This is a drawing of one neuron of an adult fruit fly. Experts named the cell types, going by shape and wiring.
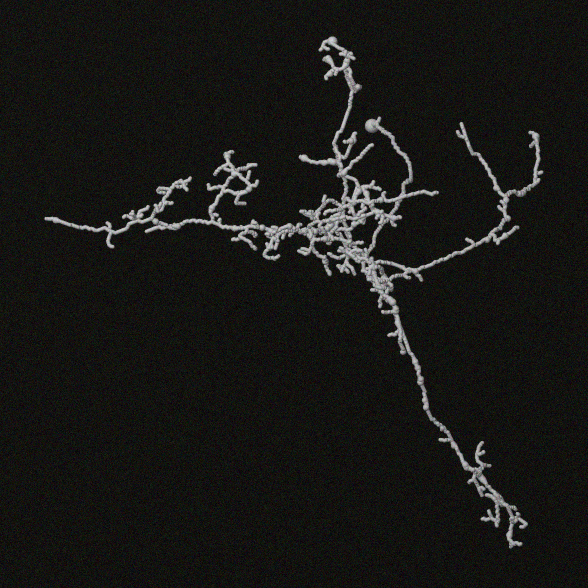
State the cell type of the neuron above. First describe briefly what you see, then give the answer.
Dozens of branch ends can be seen. In this view it is about as wide as it is tall. Its broad class is central-brain intrinsic neuron. Its cell type is WED099.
